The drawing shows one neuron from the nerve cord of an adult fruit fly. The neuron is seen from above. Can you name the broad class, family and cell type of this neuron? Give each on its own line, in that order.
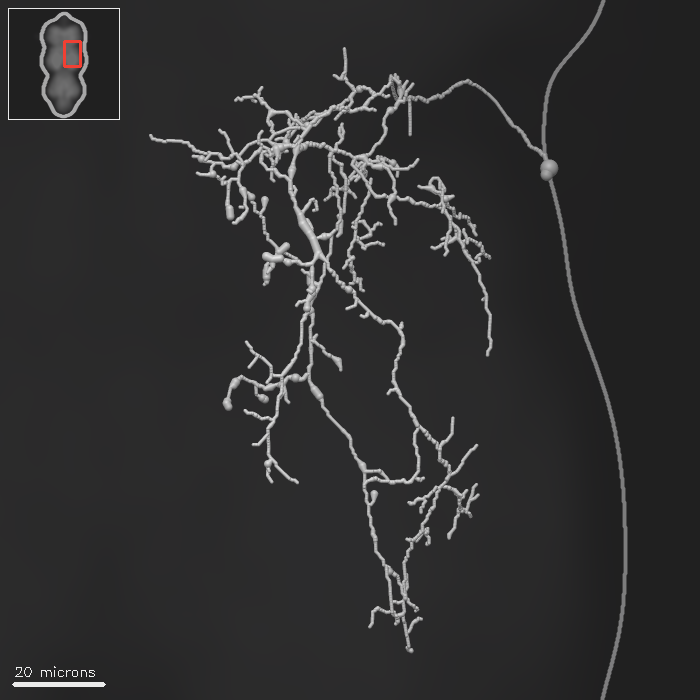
nerve-cord intrinsic neuron
hemilineage 03B
IN03B075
